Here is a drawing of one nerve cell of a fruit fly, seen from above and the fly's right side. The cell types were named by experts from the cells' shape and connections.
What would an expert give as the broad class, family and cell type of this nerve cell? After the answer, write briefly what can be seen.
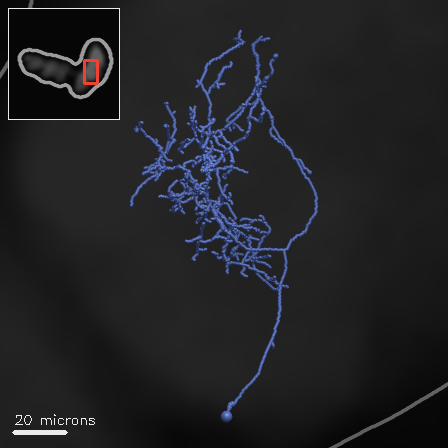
This is a central-brain intrinsic neuron. Its family is hemilineage VLPl2_medial. The cell type is AVLP188. It lies in the brain. The cell body can be seen at the bottom of the picture. From top to bottom in the picture it spans about 150 microns.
